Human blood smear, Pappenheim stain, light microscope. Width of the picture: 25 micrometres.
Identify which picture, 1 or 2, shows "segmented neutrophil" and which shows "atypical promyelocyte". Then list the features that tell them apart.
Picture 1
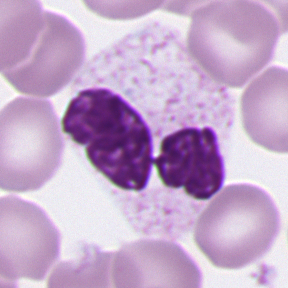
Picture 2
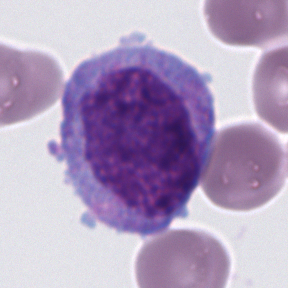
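The segmented neutrophil is in picture 1, the atypical promyelocyte in picture 2. In the segmented neutrophil, the nucleus has two lobes linked by a thin strand, the left lobe larger than the right.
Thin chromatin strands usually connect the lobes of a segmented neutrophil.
Its chromatin is dark purple and coarsely clumped, and neither lobe shows a nucleolus.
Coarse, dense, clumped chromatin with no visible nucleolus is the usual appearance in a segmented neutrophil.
The cytoplasm is abundant and so pale as to be almost colourless. The outer boundary is faint, traced mostly by the point where the granules stop. The atypical promyelocyte, by contrast, has an irregular outline with small blue blebs bulging from its edge. No clear vacuoles appear in its cytoplasm, and red cells touch it on the right side.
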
